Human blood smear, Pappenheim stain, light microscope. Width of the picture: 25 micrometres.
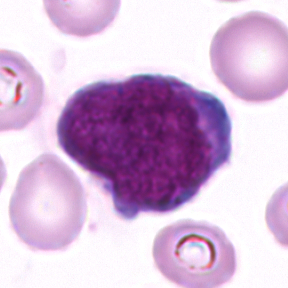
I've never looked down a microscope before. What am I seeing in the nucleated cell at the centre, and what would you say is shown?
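Outline irregular, not smoothly round; cell about 15 by 13 micrometres. Small rounded bleb projecting from the lower edge. Cytoplasm a narrow rim only, widest on the right side. Chromatin dark purple, finely mottled. Atypical promyelocyte.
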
